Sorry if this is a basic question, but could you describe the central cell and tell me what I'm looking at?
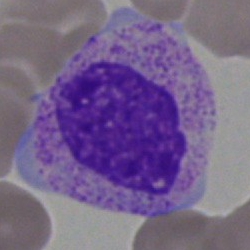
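Looking first at the outline: roughly rounded, with a few blunt corners. The chromatin is dark purple, mottled and partly clumped. Fine purple granules are scattered all through the cytoplasm, yet its outer edge is a pale blue rim with few granules. This is a myelocyte.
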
